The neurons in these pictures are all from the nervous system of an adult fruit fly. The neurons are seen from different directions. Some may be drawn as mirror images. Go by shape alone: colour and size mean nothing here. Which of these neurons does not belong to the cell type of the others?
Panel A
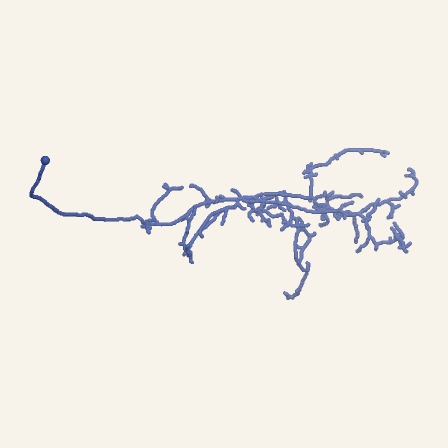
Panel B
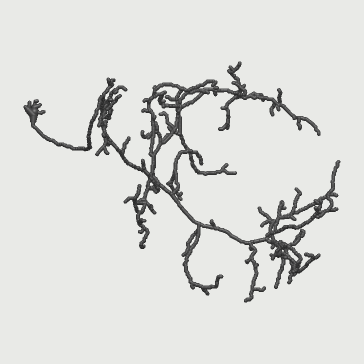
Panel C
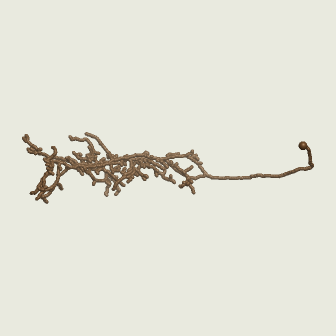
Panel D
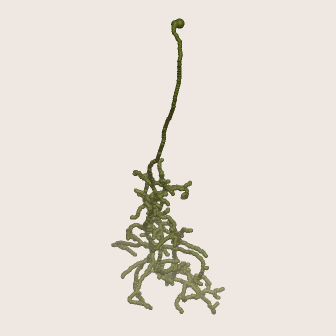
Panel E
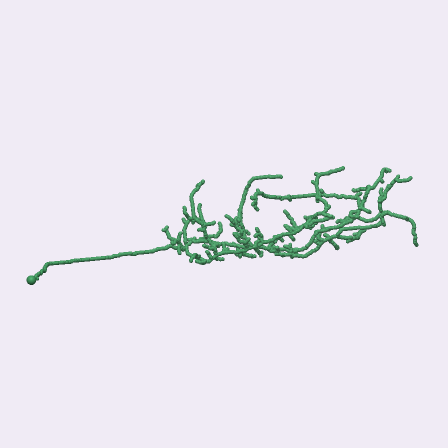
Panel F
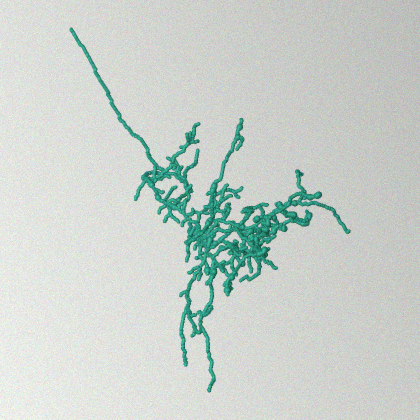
Panel B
